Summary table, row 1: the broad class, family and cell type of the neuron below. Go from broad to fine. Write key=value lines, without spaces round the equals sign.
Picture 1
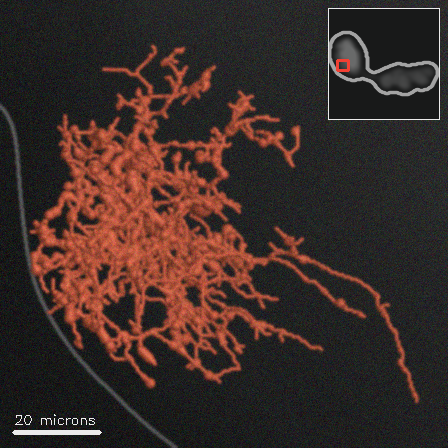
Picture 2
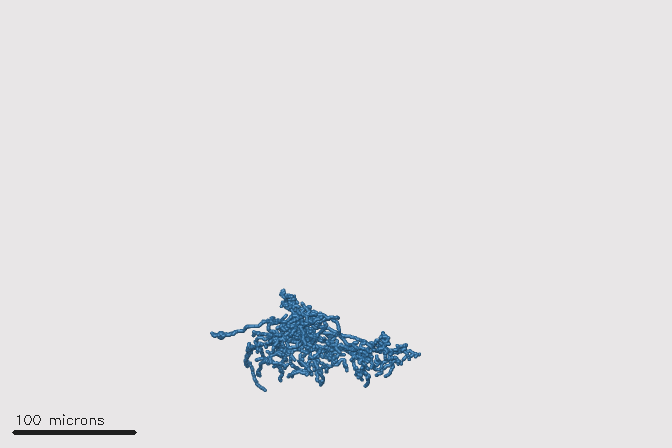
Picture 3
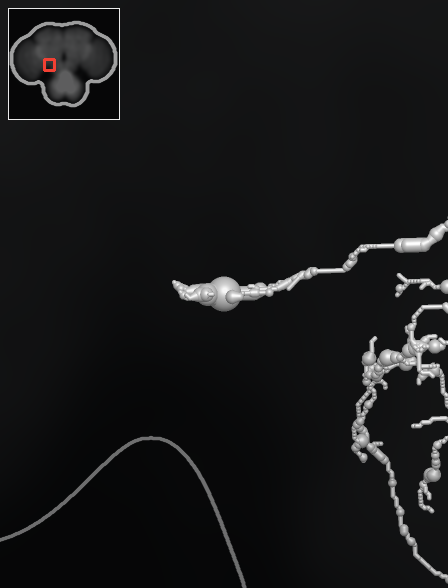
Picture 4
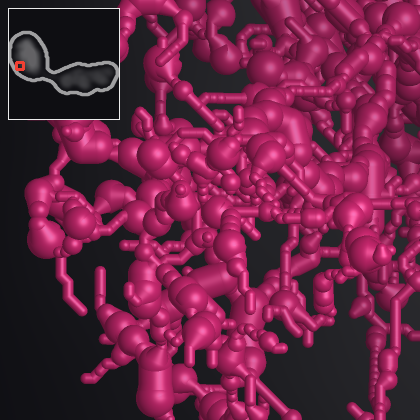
broad_class=central-brain intrinsic neuron
family=hemilineage TRdl_b
cell_type=GNG033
